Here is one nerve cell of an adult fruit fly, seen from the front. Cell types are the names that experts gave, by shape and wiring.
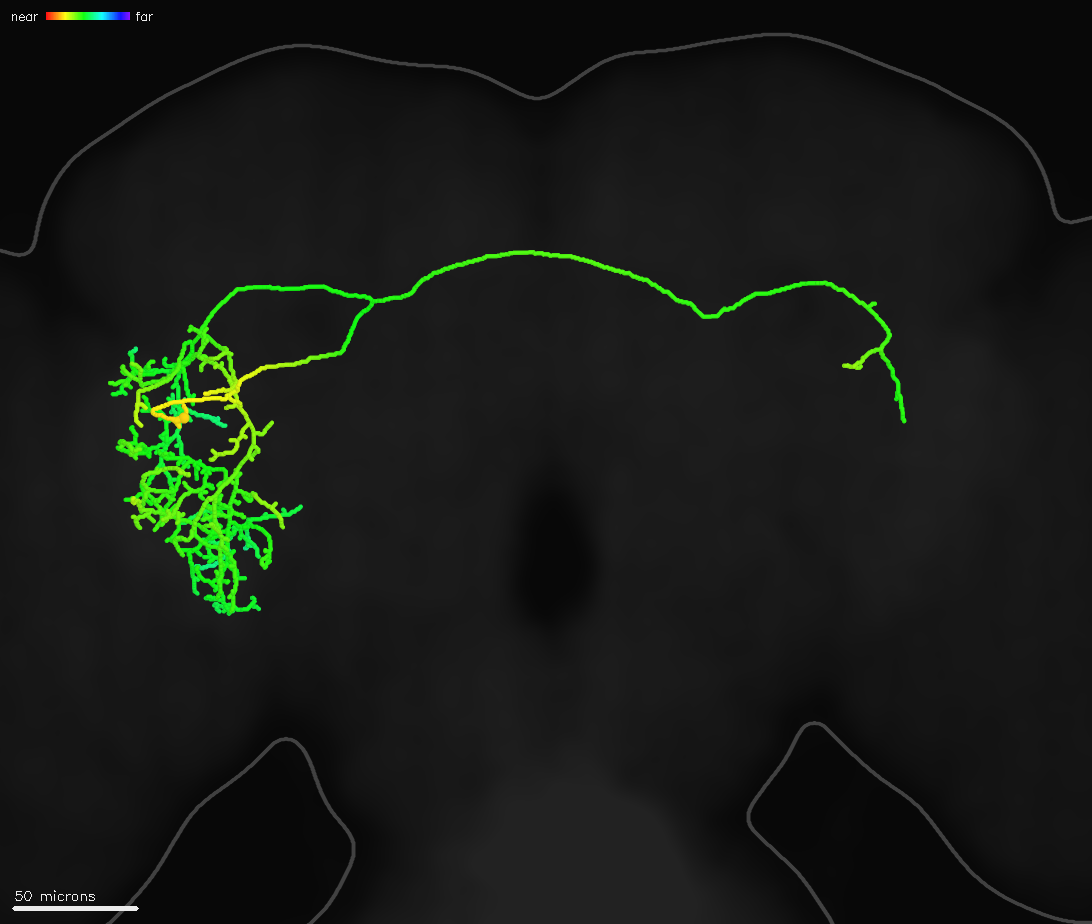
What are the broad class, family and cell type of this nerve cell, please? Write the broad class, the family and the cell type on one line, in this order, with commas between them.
central-brain intrinsic neuron, hemilineage VLPa1_medial, AVLP413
